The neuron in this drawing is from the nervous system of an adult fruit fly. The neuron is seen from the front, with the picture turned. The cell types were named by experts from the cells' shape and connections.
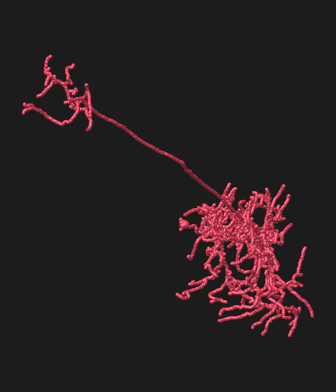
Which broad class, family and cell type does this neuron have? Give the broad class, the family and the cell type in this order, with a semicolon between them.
ascending neuron; hemilineage 09A; AN09A007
